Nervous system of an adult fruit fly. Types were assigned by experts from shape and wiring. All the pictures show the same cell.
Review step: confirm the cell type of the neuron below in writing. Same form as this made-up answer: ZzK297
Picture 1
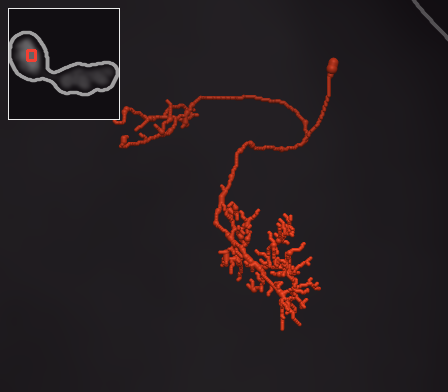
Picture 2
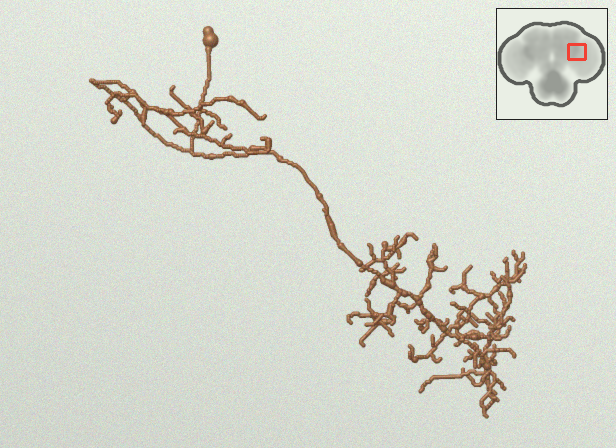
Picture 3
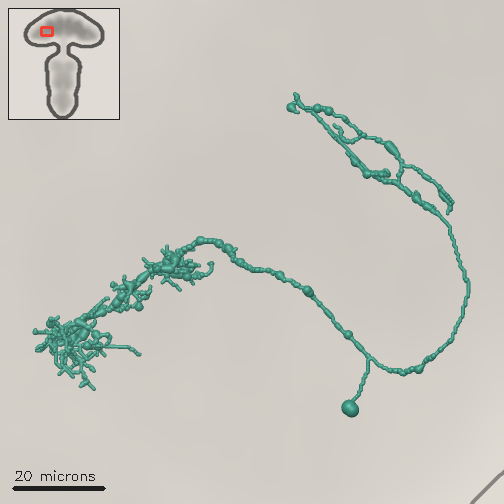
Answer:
LC21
